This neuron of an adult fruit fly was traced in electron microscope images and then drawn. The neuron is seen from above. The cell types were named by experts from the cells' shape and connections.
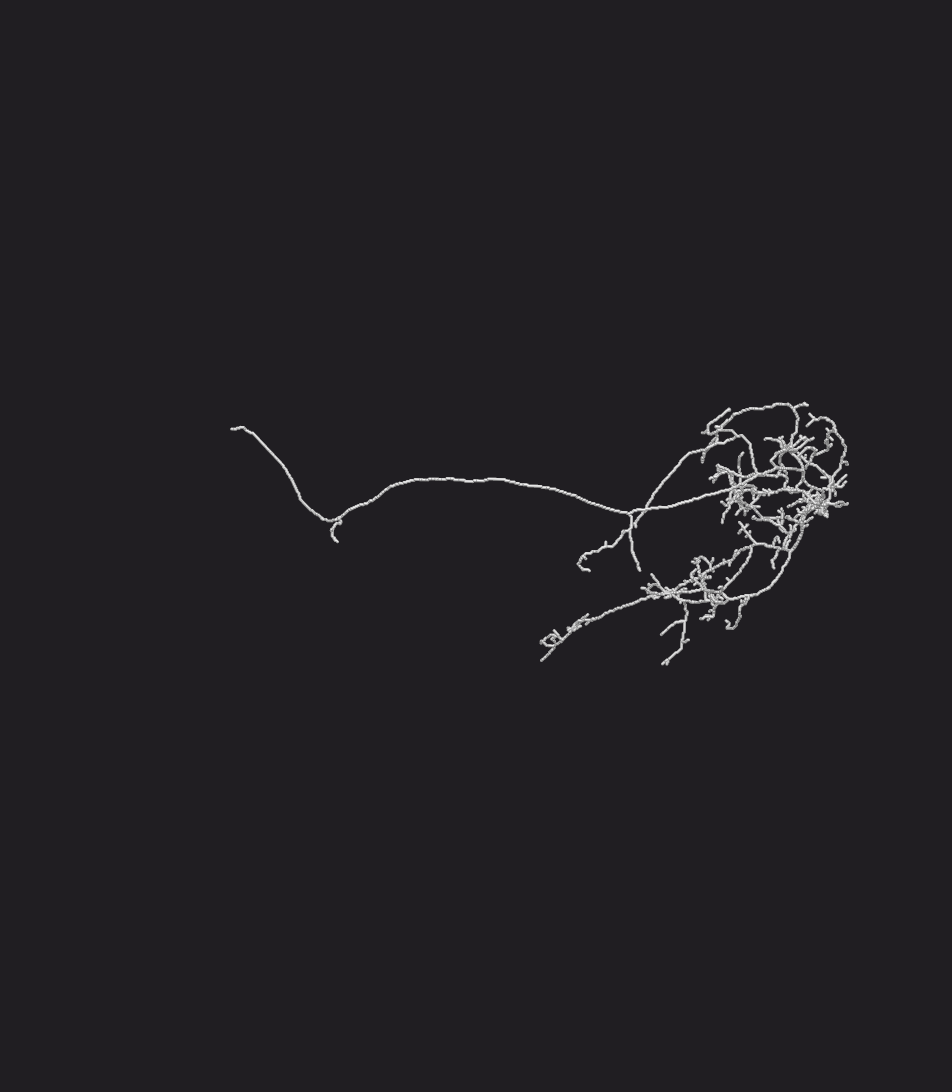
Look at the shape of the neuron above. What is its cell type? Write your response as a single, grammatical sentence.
The type assigned to this neuron is AVLP120.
